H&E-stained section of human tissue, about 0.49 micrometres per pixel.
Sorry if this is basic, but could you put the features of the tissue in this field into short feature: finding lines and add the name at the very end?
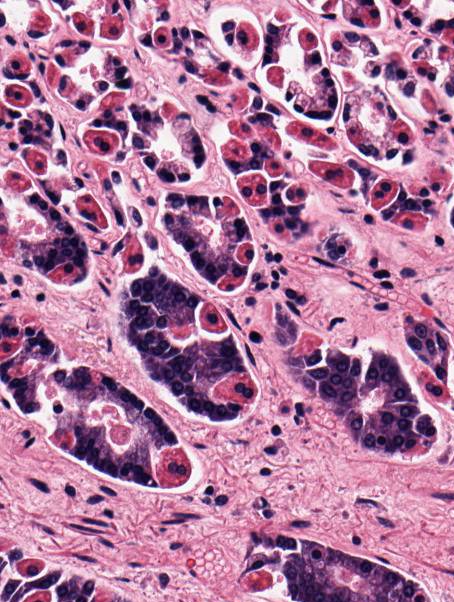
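Parietal cells: large, rounded, bright pink, central round nucleus
Distribution: most numerous in upper-half glands
Position: outer edge of purple-staining glands, bulging toward stroma
Lumens: narrow and slit-like, or not visible
Gaps: clear white retraction spaces around many glands
Name: stomach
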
